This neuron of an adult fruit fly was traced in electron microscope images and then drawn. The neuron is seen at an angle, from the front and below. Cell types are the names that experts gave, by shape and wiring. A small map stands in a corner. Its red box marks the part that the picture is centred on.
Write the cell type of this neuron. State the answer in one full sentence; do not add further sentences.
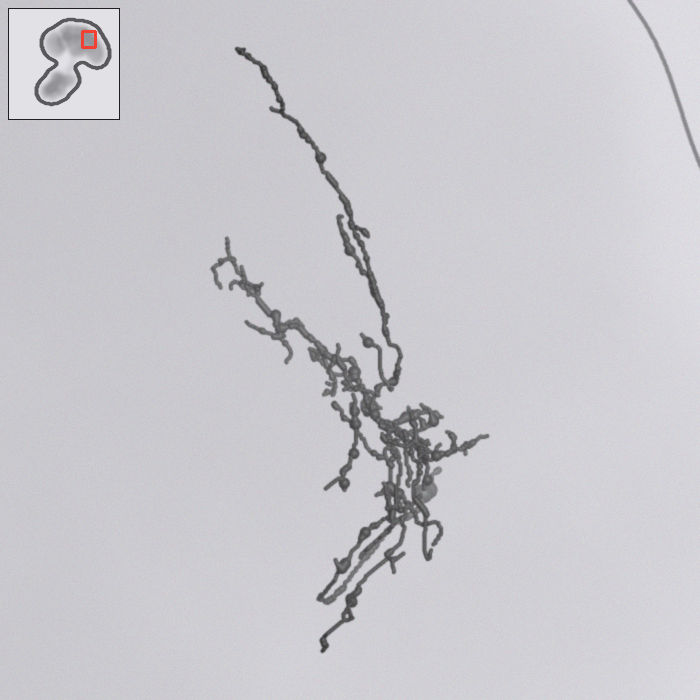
This neuron is recognized as the cell type CB3013.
